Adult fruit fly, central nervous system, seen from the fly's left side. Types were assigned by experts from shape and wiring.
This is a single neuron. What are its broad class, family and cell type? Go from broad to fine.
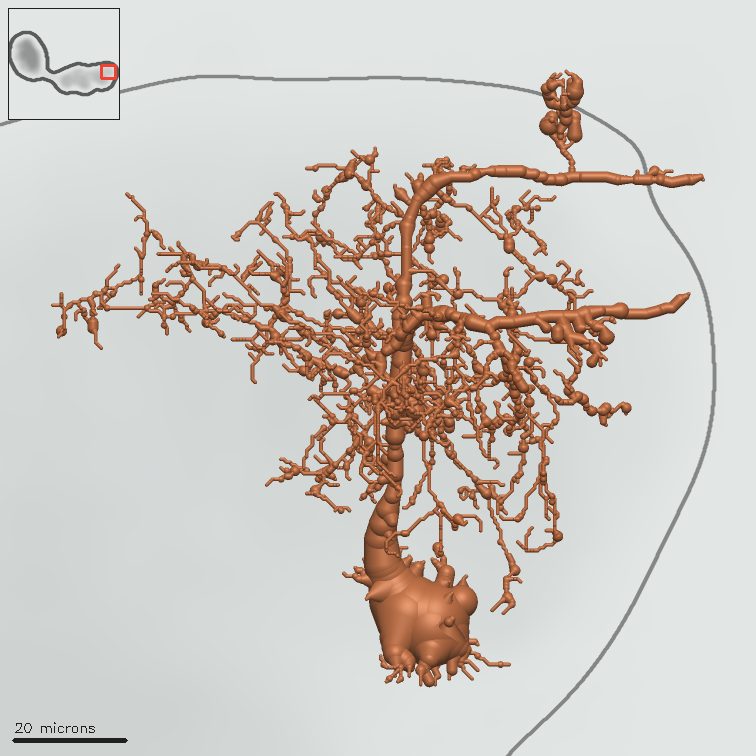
efferent neuron of the nerve cord; hemilineage 00B; EN00B002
